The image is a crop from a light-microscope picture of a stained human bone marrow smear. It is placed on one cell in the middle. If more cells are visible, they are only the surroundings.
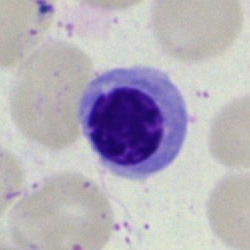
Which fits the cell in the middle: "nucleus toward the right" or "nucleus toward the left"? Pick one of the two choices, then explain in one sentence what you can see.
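Nucleus toward the left. The nucleus sits off-centre, toward the left side of the cell.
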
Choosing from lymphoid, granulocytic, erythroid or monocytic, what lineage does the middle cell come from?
erythroid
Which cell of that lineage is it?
erythroblast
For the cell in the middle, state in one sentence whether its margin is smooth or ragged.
If you check the edge, you will find it smooth without projections.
